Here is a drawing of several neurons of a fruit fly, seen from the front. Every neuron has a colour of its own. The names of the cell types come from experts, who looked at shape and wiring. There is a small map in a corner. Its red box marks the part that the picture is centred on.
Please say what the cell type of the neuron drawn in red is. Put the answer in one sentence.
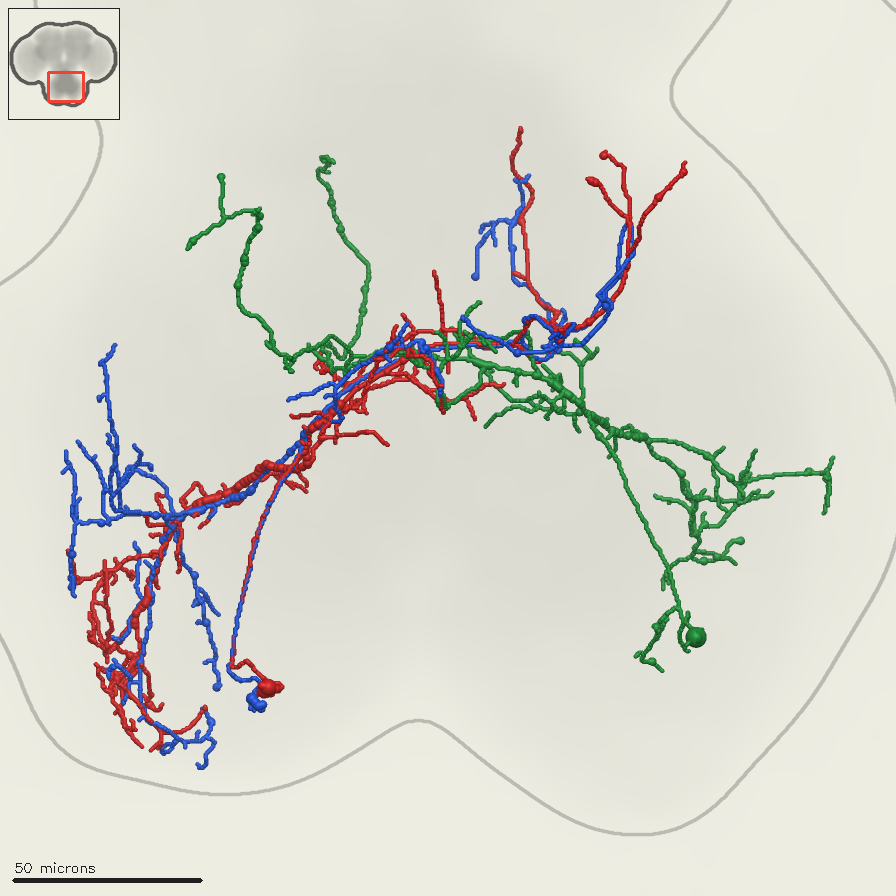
The cell type is IN07B073_a.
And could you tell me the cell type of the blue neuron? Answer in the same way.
The cell type is IN07B073_d.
